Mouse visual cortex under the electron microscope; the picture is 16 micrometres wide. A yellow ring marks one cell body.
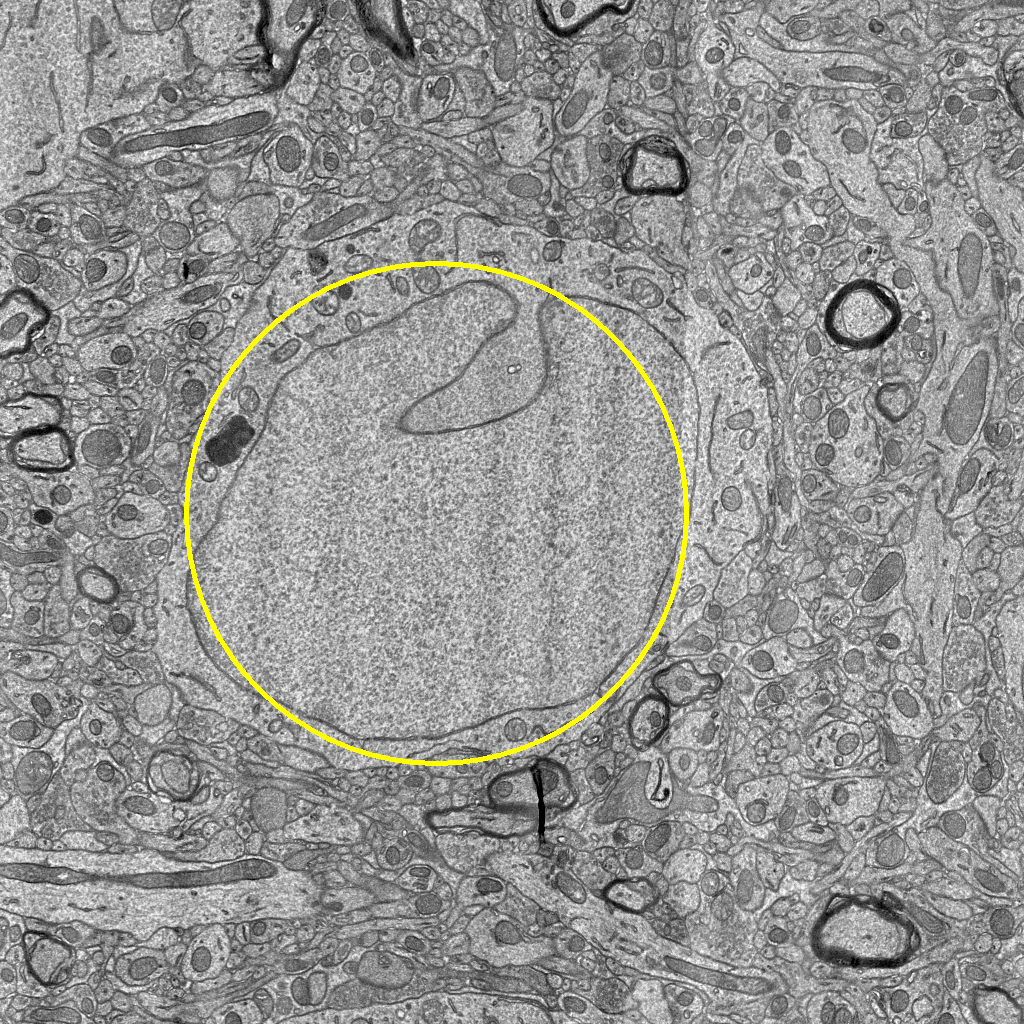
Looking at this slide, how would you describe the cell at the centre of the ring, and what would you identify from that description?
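Large rounded nuclear profile filling most of the ring. Single deep fold of the nuclear envelope cutting in from the top edge. Chromatin pale, evenly fine-grained, no dark clumps along the envelope. One dark dense body in the cytoplasm left of the nucleus. The cell at the centre of the ring is an excitatory neuron.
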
